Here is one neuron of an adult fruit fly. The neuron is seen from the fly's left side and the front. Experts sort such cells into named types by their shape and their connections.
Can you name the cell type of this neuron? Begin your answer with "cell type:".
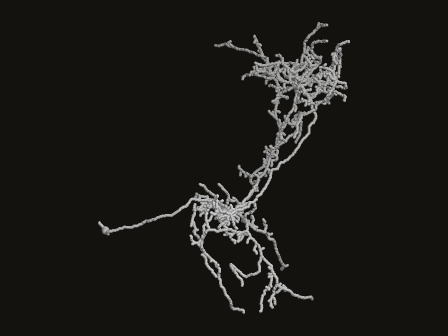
cell type: SAD070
